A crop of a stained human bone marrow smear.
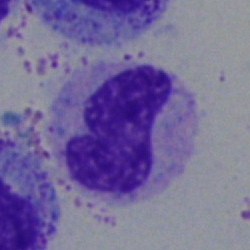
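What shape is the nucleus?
Kidney-shaped, with its indentation on the right side.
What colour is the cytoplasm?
Pale lilac-grey.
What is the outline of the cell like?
Roughly round and smooth.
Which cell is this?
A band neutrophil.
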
